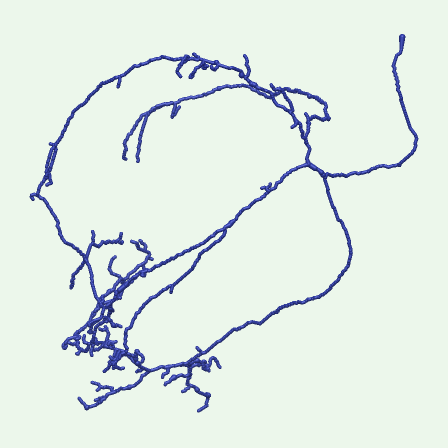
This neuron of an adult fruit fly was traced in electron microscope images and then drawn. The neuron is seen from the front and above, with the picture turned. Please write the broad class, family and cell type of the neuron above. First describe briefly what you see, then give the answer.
No cell body is drawn. Dozens of branch ends can be seen. It is a central-brain intrinsic neuron. Its family is hemilineage SLPa&l1_anterior. Its cell type is CL090_b.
